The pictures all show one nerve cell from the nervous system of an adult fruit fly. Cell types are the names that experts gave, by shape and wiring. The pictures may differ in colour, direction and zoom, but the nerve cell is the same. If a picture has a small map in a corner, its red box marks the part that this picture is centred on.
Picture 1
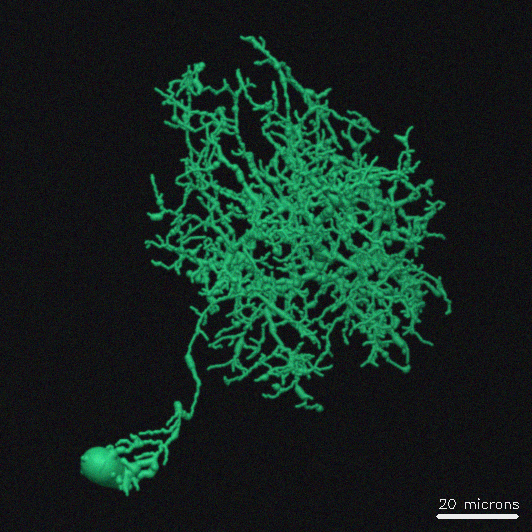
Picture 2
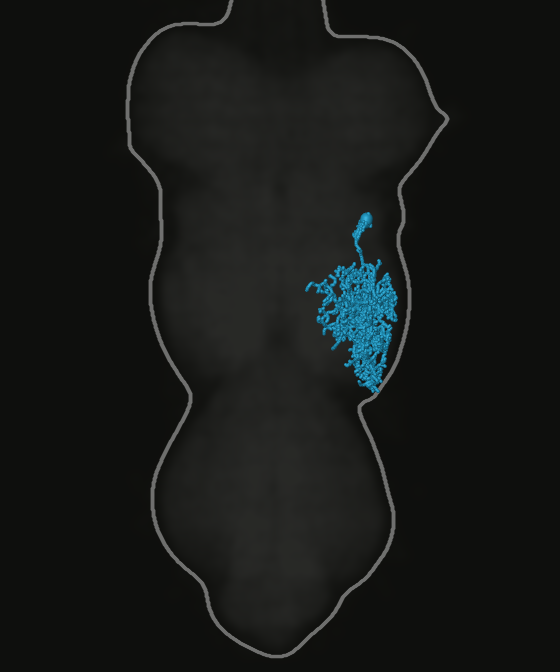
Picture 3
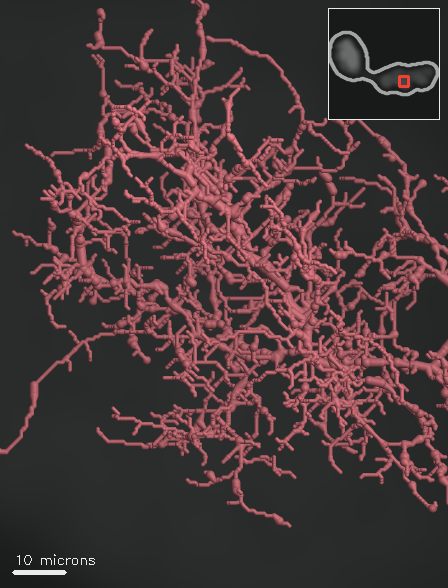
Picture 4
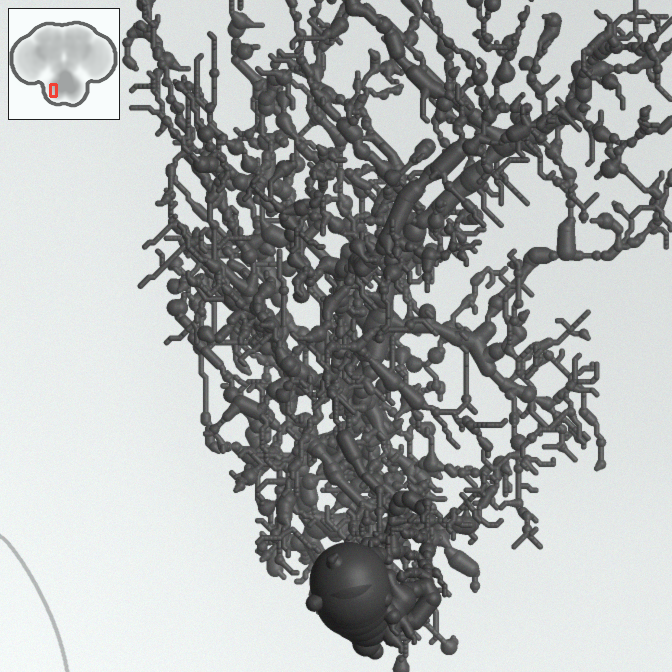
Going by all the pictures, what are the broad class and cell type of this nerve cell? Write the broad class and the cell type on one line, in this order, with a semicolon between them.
nerve-cord intrinsic neuron; INXXX471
